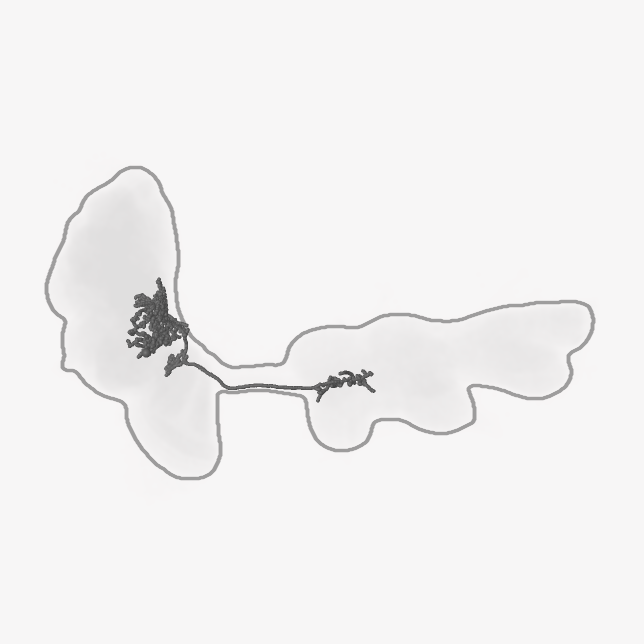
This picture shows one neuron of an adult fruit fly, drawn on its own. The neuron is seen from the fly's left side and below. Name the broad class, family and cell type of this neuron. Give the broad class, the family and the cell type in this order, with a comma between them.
descending neuron, hemilineage LB6, DNge033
